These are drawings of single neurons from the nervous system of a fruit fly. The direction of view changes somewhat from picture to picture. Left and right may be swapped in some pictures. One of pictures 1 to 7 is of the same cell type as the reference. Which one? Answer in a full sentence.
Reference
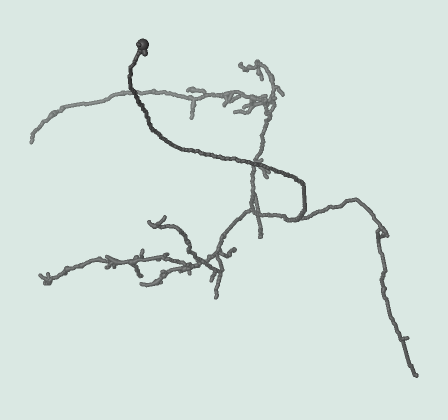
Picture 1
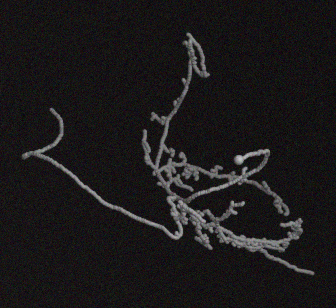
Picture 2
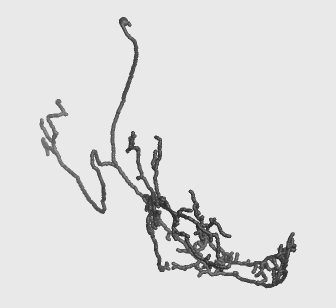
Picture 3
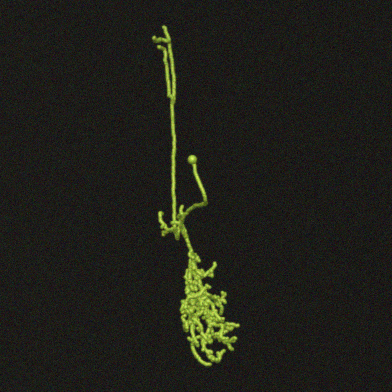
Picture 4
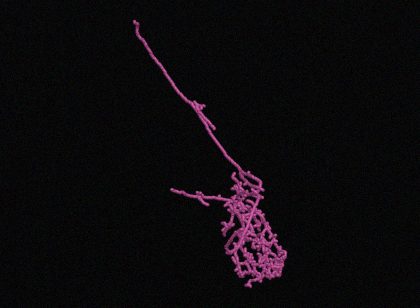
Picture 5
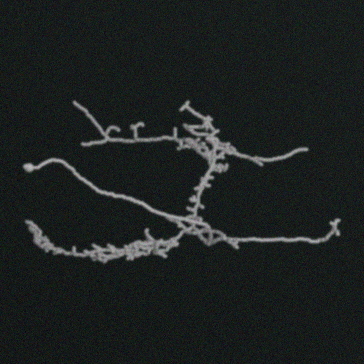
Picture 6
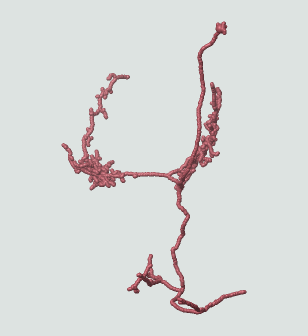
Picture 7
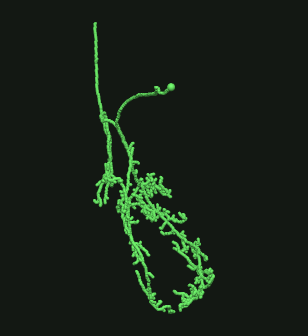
The neuron in picture 5 is of the same cell type.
